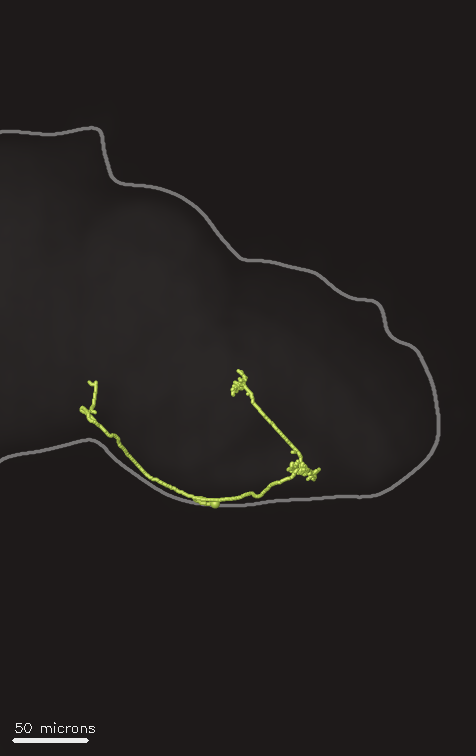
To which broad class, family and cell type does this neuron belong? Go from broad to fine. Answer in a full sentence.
A visual projection neuron of the LLPC family, type LLPC2.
